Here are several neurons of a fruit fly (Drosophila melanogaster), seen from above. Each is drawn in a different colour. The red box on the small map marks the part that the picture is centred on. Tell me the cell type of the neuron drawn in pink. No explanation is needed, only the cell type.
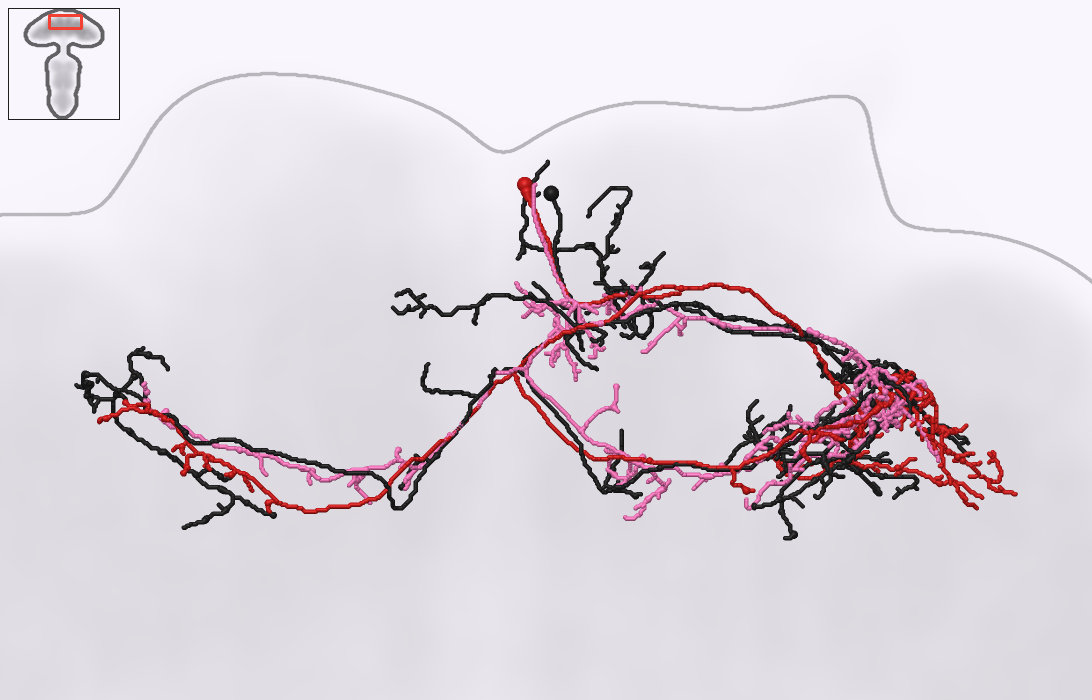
SMP703m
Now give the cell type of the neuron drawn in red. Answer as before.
SMP106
